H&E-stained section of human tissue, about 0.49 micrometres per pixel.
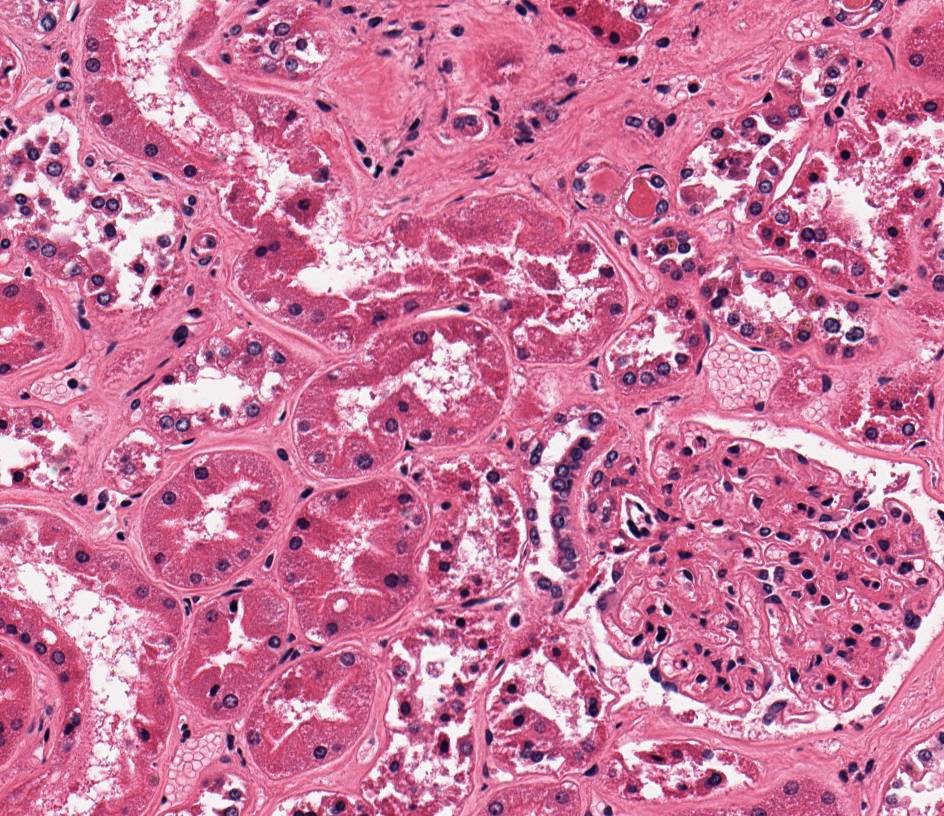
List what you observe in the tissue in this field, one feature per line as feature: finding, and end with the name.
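Glomerulus: just one, in the right lower half, among closely packed tubules
Tubules: mostly cut round or oval
Lining: cells with abundant granular pink cytoplasm and round nuclei
Space: a narrow clear gap between the glomerular tuft and its surrounding capsule
Cluster: a small group of cells with finely honeycombed clear cytoplasm, just above the glomerulus
Name: renal cortex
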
